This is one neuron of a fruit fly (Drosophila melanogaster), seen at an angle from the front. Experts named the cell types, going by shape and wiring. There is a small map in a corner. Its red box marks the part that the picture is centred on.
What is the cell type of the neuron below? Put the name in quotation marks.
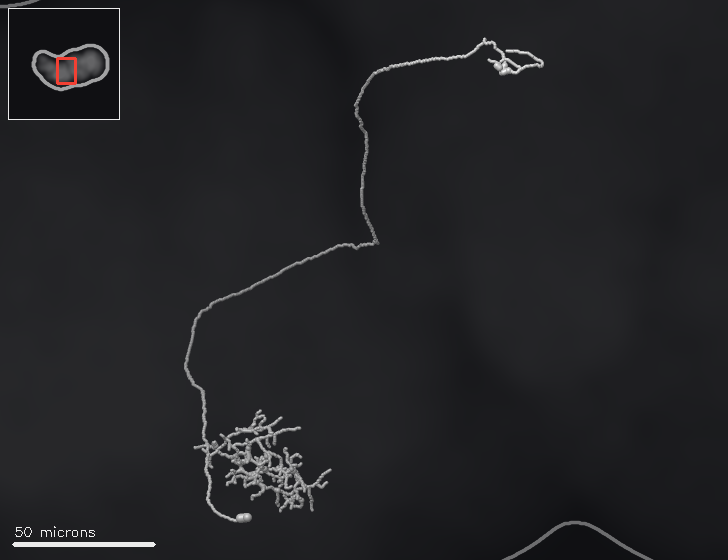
"MeTu3c"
